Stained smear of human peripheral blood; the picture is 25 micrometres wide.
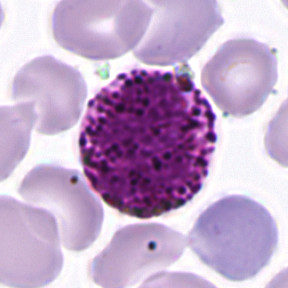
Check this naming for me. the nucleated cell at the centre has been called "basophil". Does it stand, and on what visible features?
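Yes, I would keep basophil for this cell, with eosinophil as the name to test it against. What tips it is that the granules lie across the whole cell, from the edge right to the centre.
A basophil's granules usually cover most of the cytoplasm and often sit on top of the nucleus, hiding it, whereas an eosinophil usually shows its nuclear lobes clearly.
The granules are also of unequal sizes, which speaks against eosinophil.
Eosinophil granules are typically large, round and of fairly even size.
On its own, the way the cell is crowded with coarse granules would fit both names.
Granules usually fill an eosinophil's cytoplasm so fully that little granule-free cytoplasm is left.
The granules are dark purple-black, the ground between them is purple-magenta, no vacuoles are seen, and red cells surround the cell without overlapping it.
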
